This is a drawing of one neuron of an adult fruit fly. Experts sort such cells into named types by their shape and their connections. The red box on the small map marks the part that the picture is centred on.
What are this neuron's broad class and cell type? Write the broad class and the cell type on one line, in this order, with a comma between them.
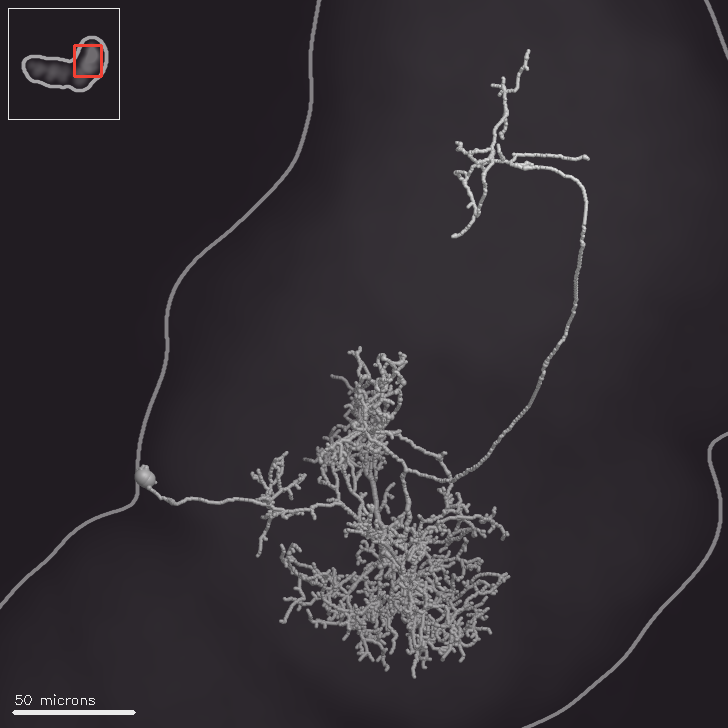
central-brain intrinsic neuron, AVLP573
